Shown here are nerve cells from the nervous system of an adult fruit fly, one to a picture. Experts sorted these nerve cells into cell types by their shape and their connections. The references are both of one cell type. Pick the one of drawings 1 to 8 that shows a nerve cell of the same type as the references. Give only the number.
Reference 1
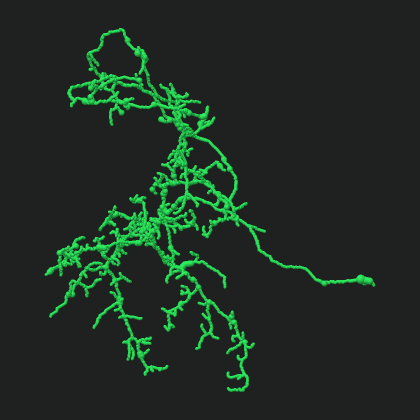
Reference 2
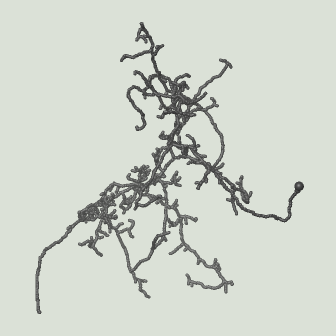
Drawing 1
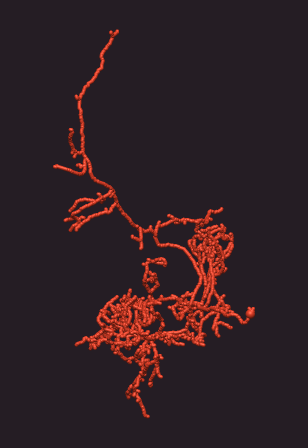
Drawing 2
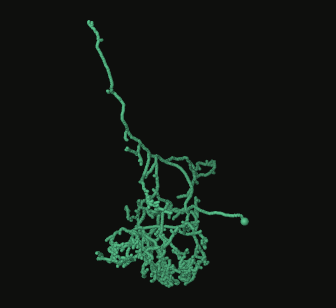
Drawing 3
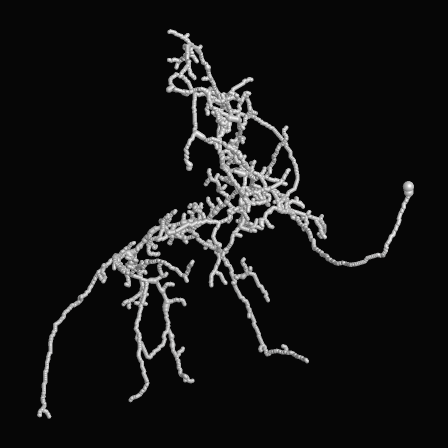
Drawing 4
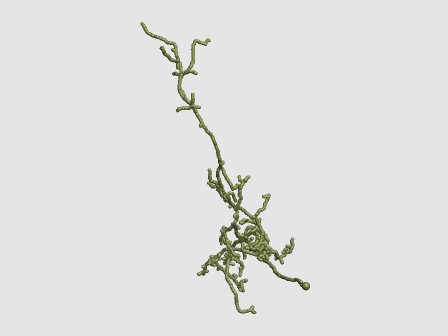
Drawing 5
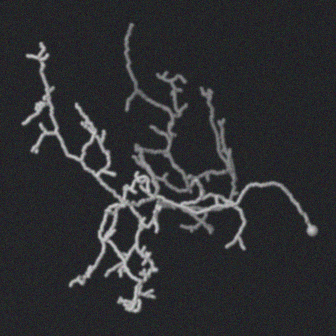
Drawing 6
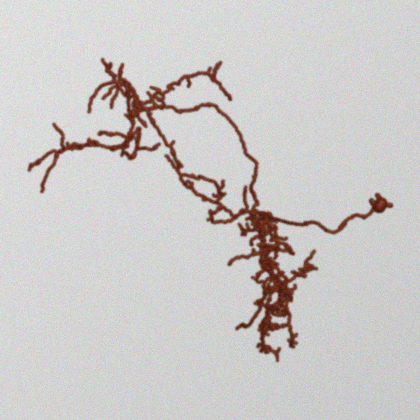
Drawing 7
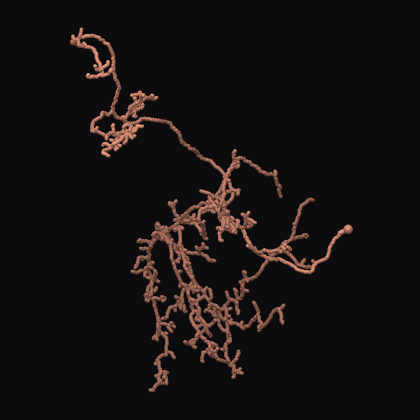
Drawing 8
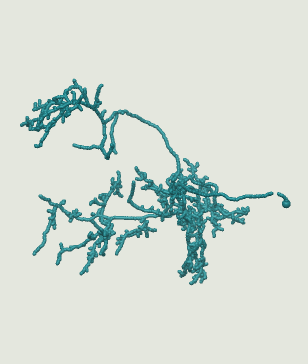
3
